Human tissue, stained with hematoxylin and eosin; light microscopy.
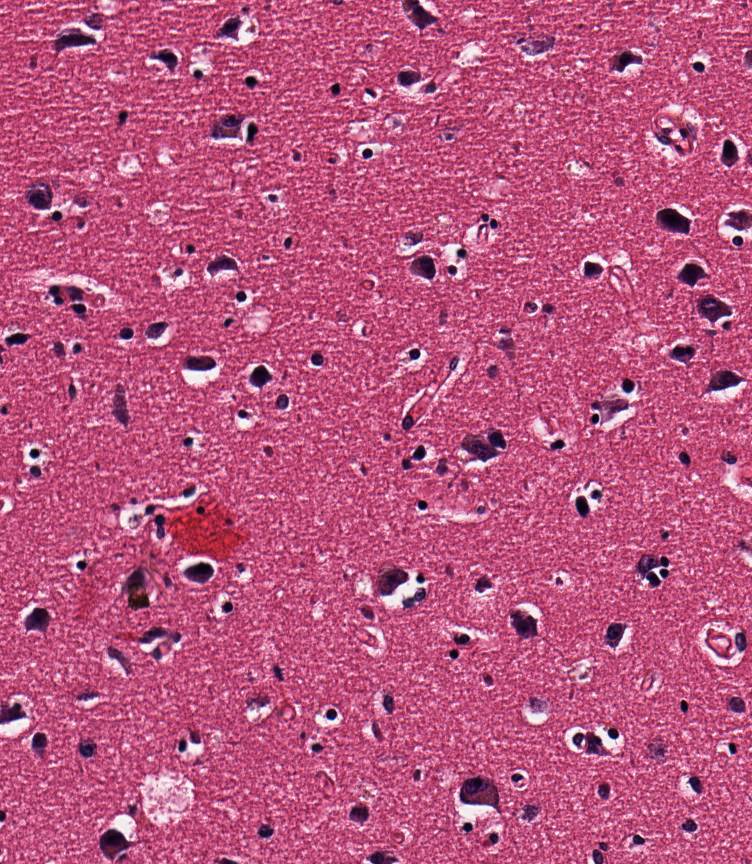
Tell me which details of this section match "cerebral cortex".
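This section is cerebral cortex. Across the whole field runs an even, finely granular pink matrix with scattered cells and no organised units such as glands or tubules. Small, round, dark nuclei with little visible cytoplasm are spread fairly evenly over the entire field. Scattered larger cells, for example in the centre and right of the field, have dark, angular bodies that look shrunken. The presence of these larger cells fits the name.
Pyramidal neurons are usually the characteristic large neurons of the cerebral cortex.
Near the centre, a thin, slender capillary with an elongated nucleus runs obliquely.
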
